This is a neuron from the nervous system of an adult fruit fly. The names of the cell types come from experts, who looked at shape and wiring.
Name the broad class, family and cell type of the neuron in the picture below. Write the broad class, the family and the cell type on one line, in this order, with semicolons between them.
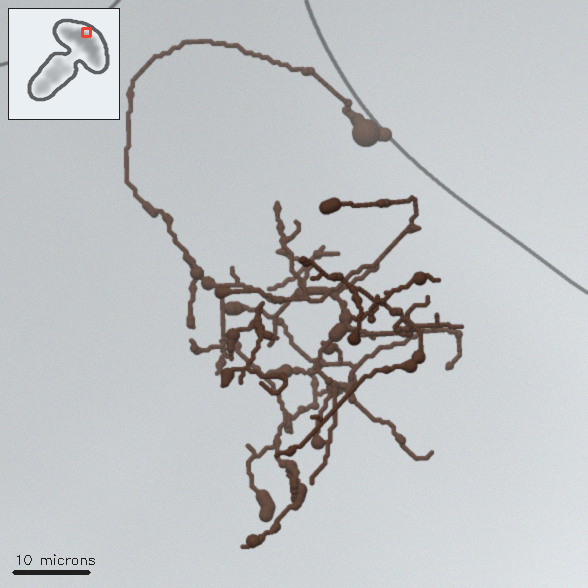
central-brain intrinsic neuron; hemilineage ALl1_dorsal; CB3007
